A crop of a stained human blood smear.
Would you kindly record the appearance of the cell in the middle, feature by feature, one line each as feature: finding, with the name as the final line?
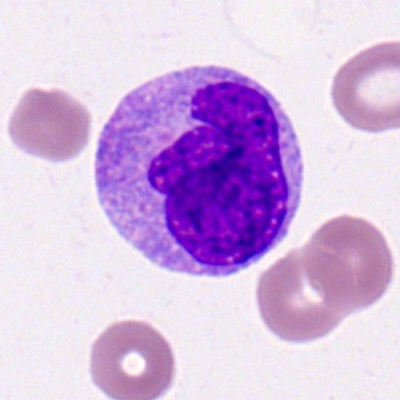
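Nucleus: folded, see the deep notch on its upper left side
Position: off-centre, toward the cell's right side
Cytoplasm: abundant and pale lilac
Granules: fine, dust-like, pinkish, scattered throughout
Your cell: a monocyte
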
